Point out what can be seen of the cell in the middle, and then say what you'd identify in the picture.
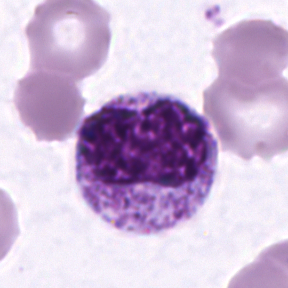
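Checking the outline first: round and smooth. Next, the nucleus: its lower edge runs nearly straight across the cell. Then the cytoplasm: packed with fine purple granules, and without vacuoles. The cell is a metamyelocyte.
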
